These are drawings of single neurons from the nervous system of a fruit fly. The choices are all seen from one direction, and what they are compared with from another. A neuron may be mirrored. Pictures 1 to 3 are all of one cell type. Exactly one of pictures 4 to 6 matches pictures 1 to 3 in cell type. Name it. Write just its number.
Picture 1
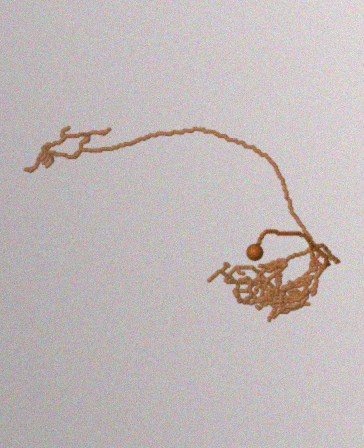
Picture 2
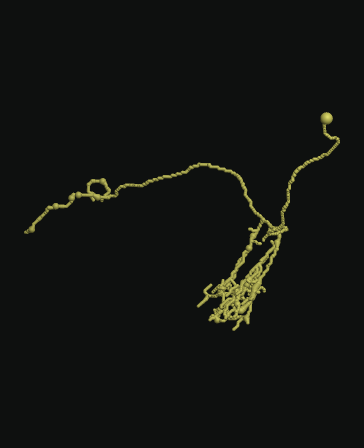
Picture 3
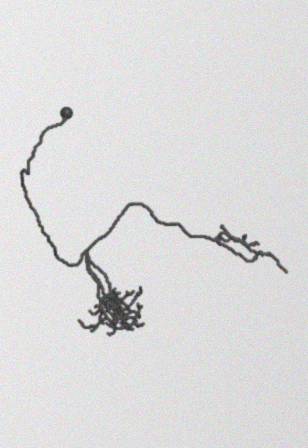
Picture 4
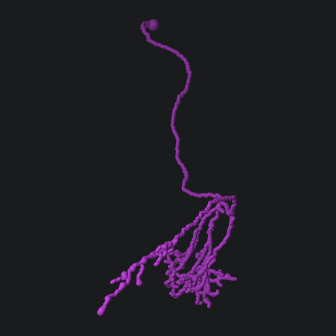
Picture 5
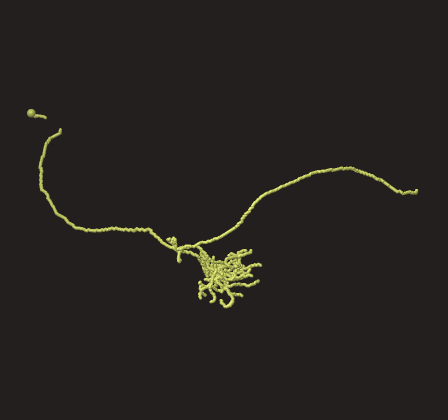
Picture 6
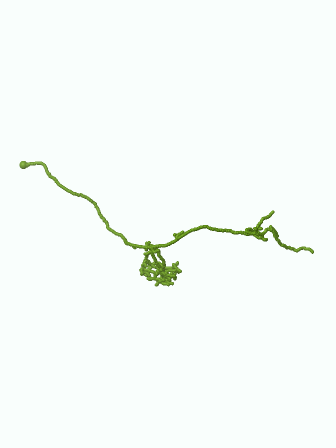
4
